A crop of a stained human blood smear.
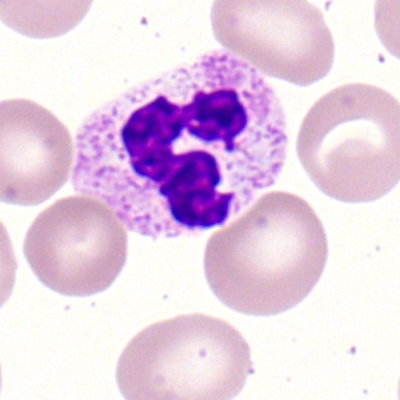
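Segmented neutrophil, central cell. Chromatin dark purple, coarsely clumped; no nucleoli visible. Fine pinkish-purple granules scattered throughout the cytoplasm; no vacuoles.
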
